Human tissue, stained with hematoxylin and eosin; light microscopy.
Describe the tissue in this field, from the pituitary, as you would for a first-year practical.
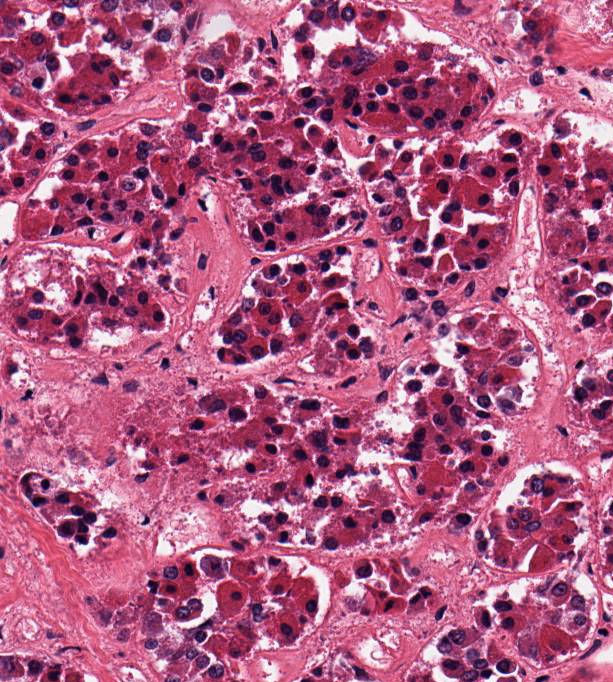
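Large polygonal cells here, with abundant granular, deeply eosinophilic cytoplasm. Nuclei round and dark-staining, mostly one per cell. Thin pink fibrous septa with scattered spindle-shaped nuclei separate the nests. A broader band of wavy pink fibrous tissue follows the left edge toward the lower left corner.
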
